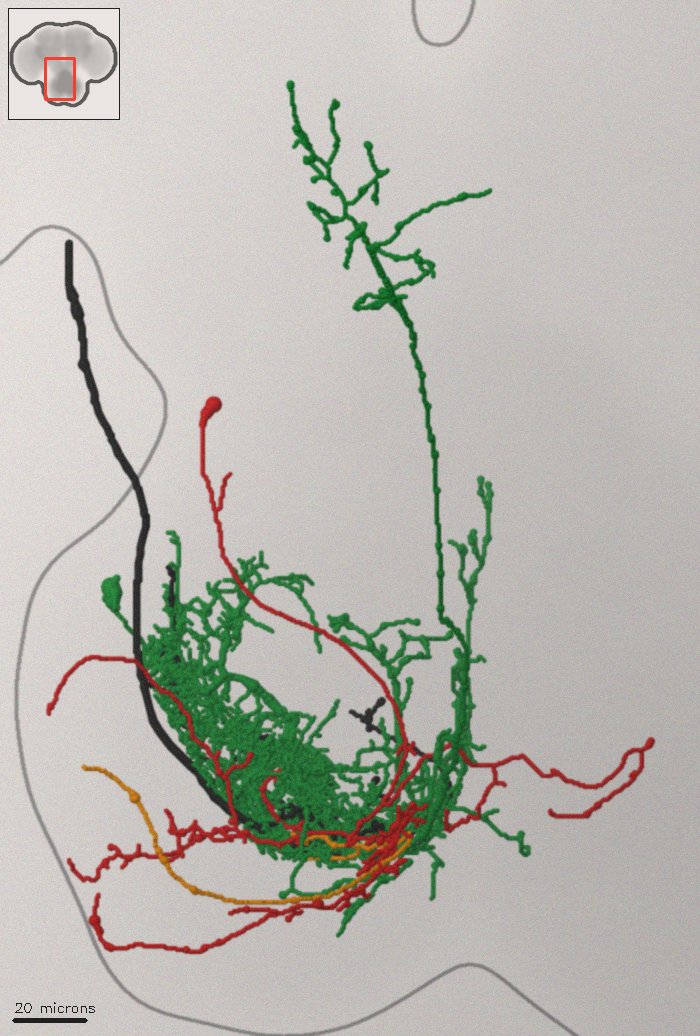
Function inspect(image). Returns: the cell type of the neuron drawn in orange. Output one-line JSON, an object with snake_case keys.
{"cell_type": "SNta33"}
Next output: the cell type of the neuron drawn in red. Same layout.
{"cell_type": "IN23B072"}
